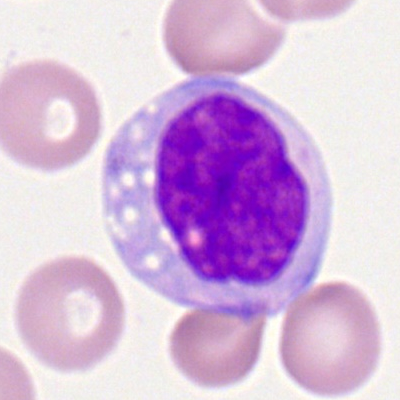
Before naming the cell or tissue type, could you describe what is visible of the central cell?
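The central cell has a smooth, roughly round outline with no surface projections. Its cytoplasm is pale blue, with several small round clear vacuoles on the left side of the cell. No coarse granules are visible in the cytoplasm. This is a monocyte.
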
